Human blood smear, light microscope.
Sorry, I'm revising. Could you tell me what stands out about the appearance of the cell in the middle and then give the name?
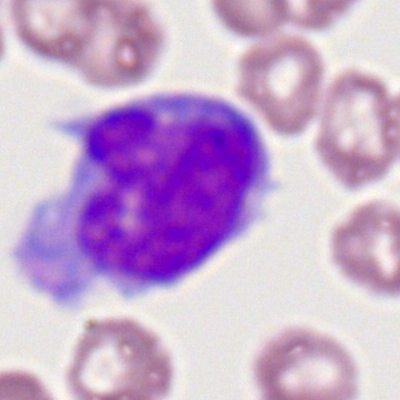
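See how large and irregular the nucleus is, with a notch and folds in its outline. Its chromatin's dark purple and clumped, with paler spots scattered between. The pale blue cytoplasm sits mostly left of the nucleus, and at the lower left it spreads into a broad, uneven skirt. That's a monocyte.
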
